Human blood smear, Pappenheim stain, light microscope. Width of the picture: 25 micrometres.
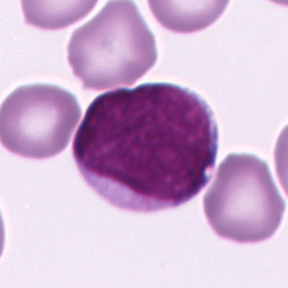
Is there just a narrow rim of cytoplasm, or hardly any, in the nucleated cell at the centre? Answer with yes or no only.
Yes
